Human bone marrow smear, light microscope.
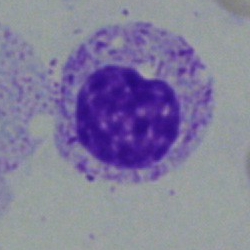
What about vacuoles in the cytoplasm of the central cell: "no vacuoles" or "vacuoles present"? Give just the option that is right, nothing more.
Vacuoles present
